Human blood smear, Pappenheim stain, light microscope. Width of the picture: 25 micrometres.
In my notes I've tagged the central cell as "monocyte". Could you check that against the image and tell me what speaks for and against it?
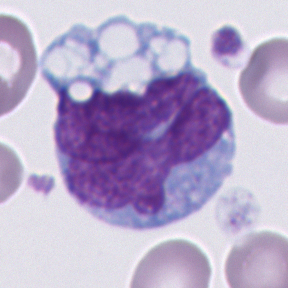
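Yes, monocyte is the right name for this cell. Its nucleus is large, irregular and folded, and its cytoplasm is pale greyish-blue.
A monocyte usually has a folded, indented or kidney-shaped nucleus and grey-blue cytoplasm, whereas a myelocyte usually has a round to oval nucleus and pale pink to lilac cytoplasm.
Both points therefore speak for monocyte and against myelocyte. The outline is roughly round, no coarse granules are seen, and numerous clear vacuoles, empty and colourless, are clustered in the upper part of the cell.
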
